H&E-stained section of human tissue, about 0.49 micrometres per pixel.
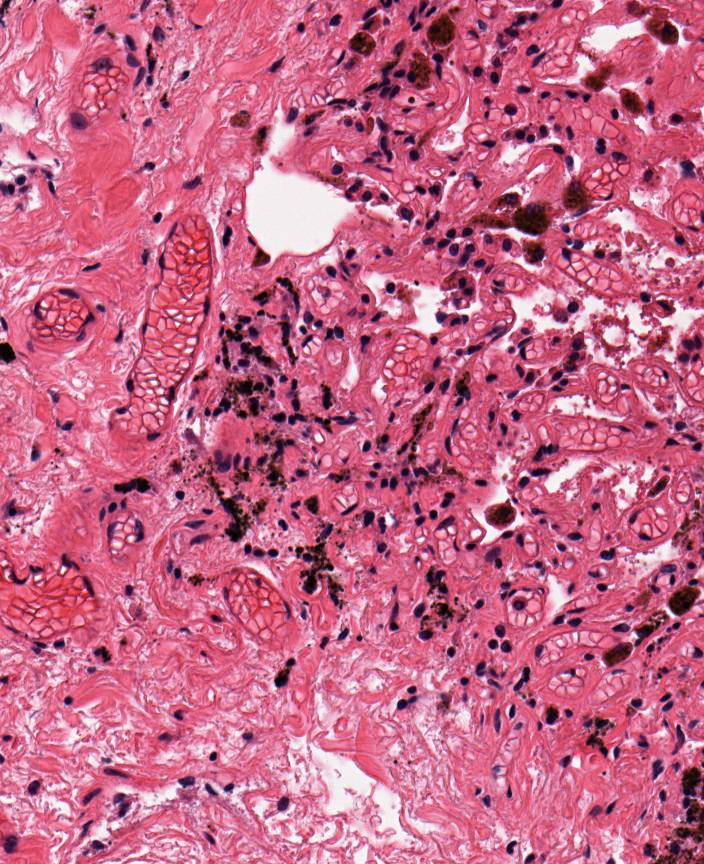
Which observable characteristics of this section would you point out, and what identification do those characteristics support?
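Throughout the field I notice rounded and elongated pink structures partitioned inside like honeycomb, smaller and more crowded on the right than the left. Rounded brown pigment clumps are scattered mainly upper right, and small dark oval to spindle-shaped nuclei lie among collagen fibres. It's lung.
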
